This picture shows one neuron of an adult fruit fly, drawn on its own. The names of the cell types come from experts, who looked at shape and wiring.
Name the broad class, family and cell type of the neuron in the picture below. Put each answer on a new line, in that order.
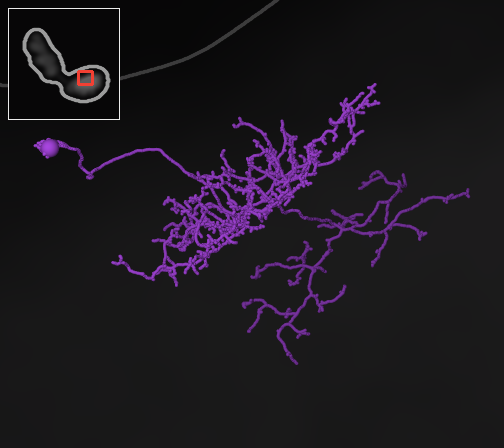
optic-lobe intrinsic neuron
Tlp
Tlp11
